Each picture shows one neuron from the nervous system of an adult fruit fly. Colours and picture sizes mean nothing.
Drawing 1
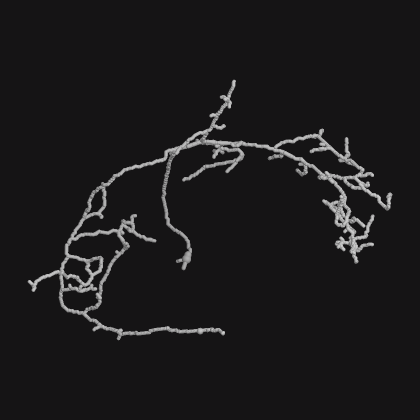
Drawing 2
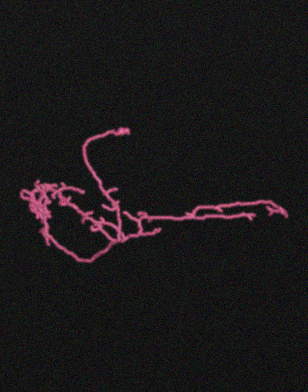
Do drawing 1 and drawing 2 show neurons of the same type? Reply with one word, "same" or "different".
different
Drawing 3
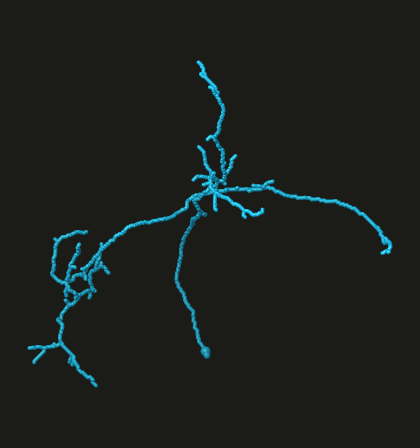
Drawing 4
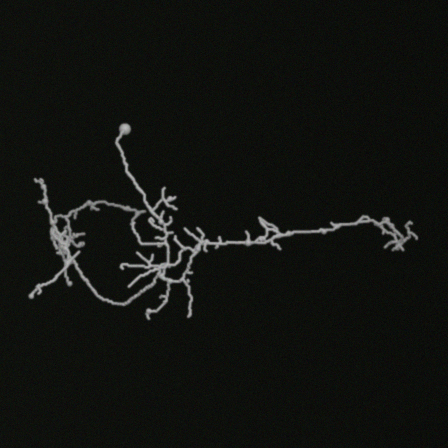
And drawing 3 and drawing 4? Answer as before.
different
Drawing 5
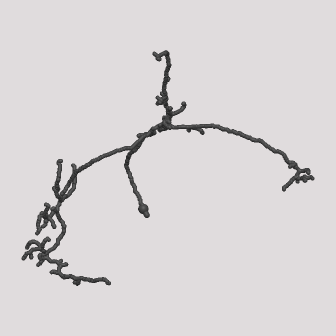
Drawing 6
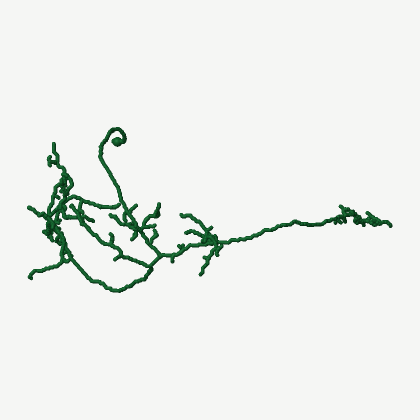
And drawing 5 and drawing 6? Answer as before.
different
